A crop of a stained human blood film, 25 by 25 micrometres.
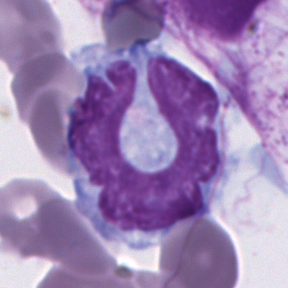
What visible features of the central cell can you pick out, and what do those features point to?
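Look at how the nucleus bends into a U that opens towards the top of the picture, its outer edge lumpy with several small notches. The cytoplasm holds no coarse dark granules, and the outline is roughly oval. This is a monocyte.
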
